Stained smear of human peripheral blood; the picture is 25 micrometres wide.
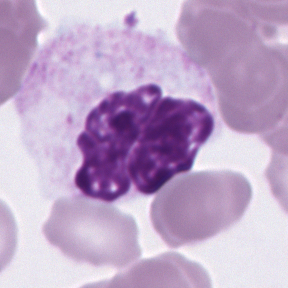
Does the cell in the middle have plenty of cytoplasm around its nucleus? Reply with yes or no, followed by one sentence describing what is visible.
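Yes. The cytoplasm is abundant and very pale lilac.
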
